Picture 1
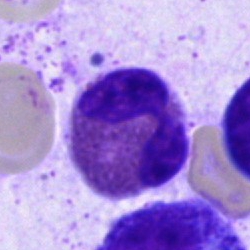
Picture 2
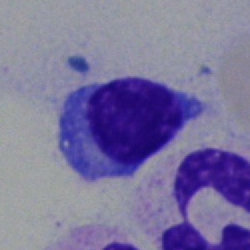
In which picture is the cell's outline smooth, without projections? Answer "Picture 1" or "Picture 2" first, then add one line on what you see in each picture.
Picture 1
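What picture 1 shows: The cell outline is roughly round and smooth.
What picture 2 shows: A small pale blue bulge of cytoplasm projects from the right edge of the cell.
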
